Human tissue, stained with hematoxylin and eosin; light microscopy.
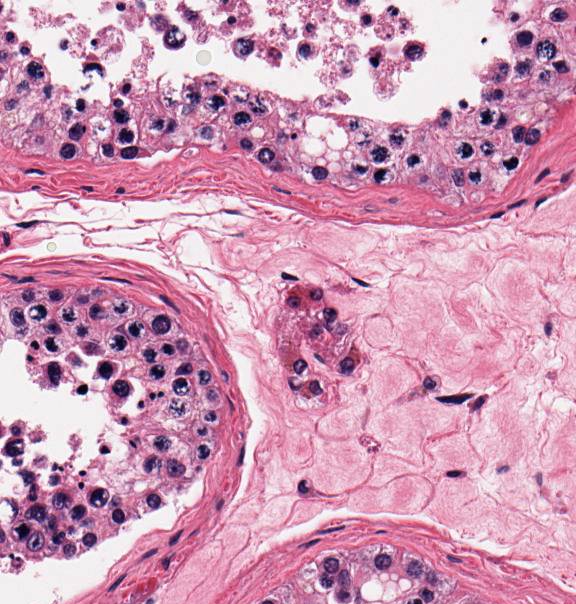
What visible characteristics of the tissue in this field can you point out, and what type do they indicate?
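Parts of three tubules meet the top, left and bottom edges; stroma fills the right centre. Thick pink walls enclose them, and several layers of rounded cells line them. Near centre, stroma holds clustered polygonal cells with granular, eosinophilic to brownish cytoplasm. This is testis.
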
